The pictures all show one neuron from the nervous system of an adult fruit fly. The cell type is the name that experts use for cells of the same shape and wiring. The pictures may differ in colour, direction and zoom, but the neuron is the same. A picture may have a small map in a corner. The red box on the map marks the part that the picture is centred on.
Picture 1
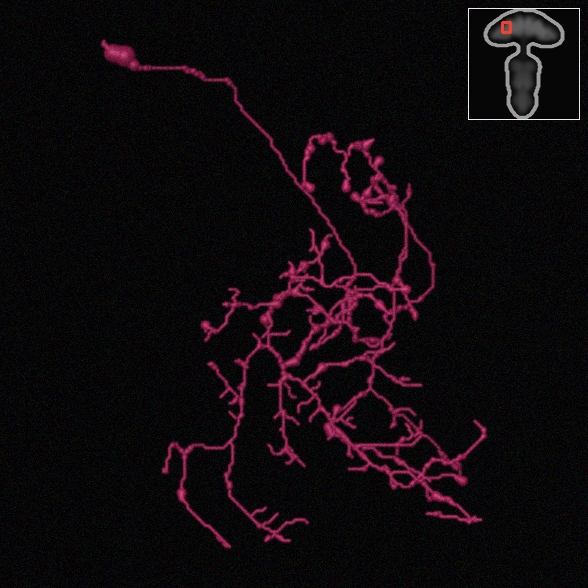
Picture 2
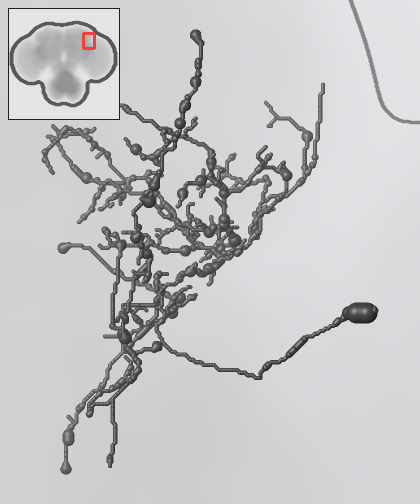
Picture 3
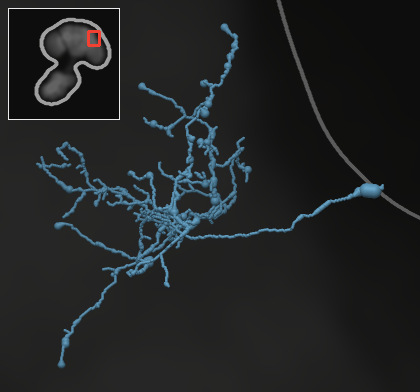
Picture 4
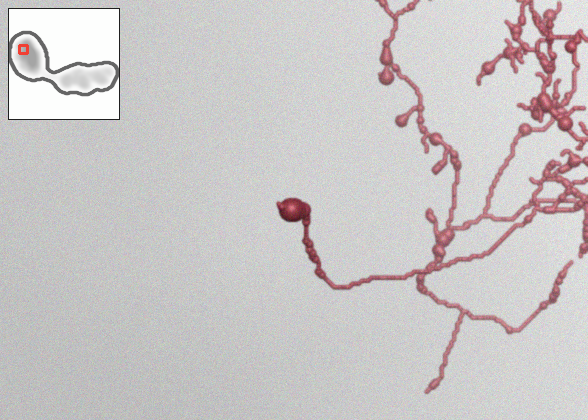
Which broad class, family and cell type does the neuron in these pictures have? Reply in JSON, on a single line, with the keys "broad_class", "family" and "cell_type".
{"broad_class": "central-brain intrinsic neuron", "family": "hemilineage VLPl2_posterior", "cell_type": "LHAV2b11"}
